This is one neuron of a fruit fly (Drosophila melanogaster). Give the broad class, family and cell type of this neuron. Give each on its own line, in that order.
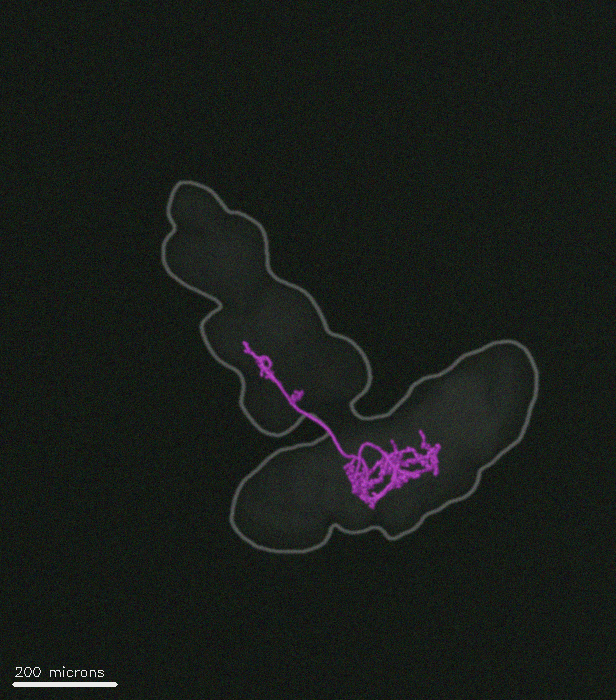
descending neuron
hemilineage LB5
DNge052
